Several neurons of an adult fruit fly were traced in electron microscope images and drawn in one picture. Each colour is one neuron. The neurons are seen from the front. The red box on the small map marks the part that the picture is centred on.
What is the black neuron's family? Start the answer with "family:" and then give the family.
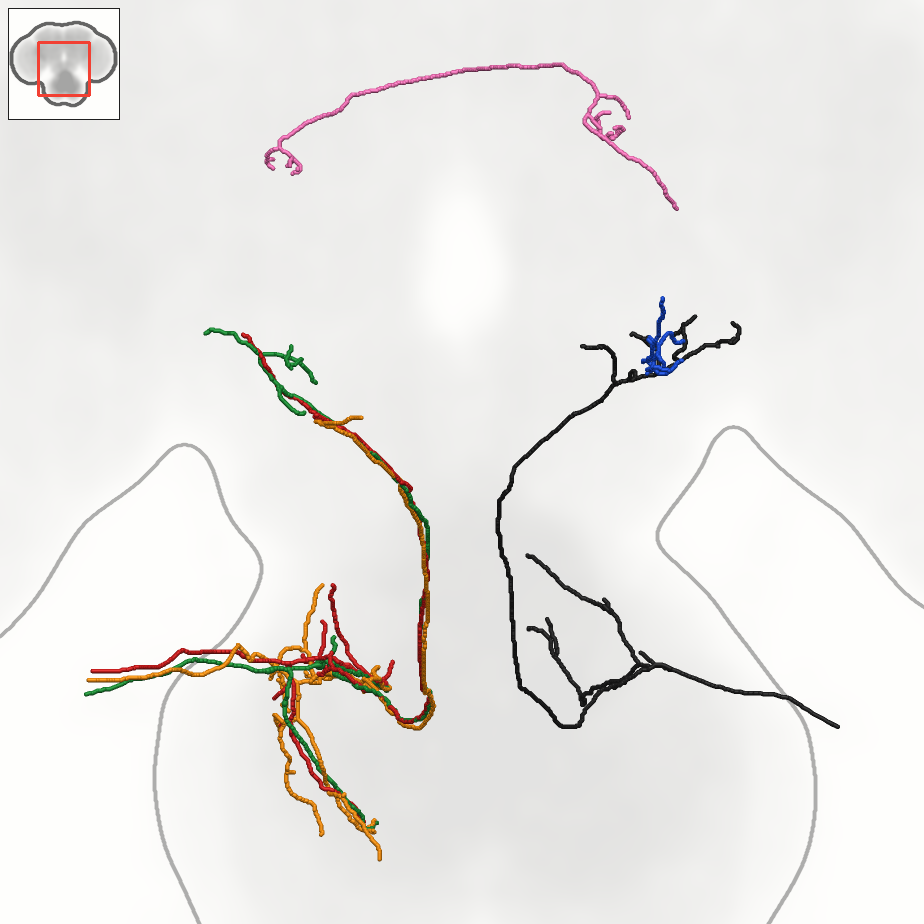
family: class mechanosensory proprioceptive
